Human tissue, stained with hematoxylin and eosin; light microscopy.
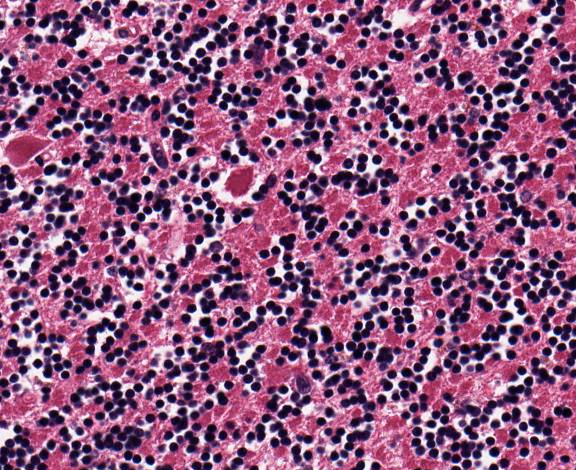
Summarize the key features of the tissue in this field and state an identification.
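Crowded here are small, round, uniform nuclei, deeply dark blue-black, with almost no visible cytoplasm. Irregular pink, finely granular cell-free islands are scattered among them throughout. Many nuclei sit in small clear shrinkage halos. You won't find epithelium, glands or fat cells anywhere. This is cerebellum.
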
